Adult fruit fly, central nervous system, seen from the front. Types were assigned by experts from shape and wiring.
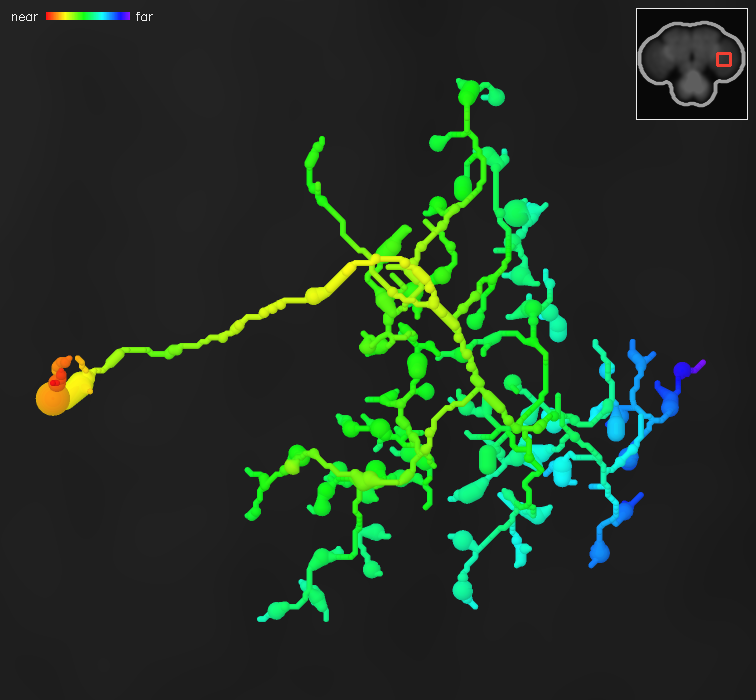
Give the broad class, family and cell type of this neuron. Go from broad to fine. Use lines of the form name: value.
broad class: optic-lobe intrinsic neuron
family: Dm
cell type: Dm1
